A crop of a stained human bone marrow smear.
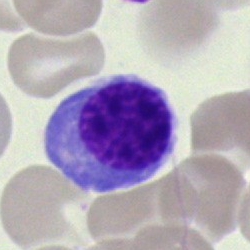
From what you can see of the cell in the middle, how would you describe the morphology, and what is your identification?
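Outline first: smooth and rounded-oval. Chromatin next: coarse dark clumps separated by paler areas. Cytoplasm last: most of it lies to the left of the nucleus, and no granules are seen in it. This is an erythroblast.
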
